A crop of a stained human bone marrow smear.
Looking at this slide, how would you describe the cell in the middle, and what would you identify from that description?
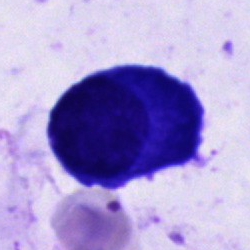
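Oval in outline, the cell is wider than it is tall. Most of the cytoplasm lies to one side of the nucleus instead of forming an even rim. No distinct granules stand out in the cytoplasm. A few small ragged projections mark the lower right edge of the cell. It is a plasma cell.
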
